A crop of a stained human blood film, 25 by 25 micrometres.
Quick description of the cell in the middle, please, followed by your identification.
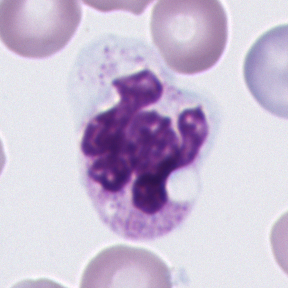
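This one's oval, taller than it is wide. Its nucleus forms several bulky lobes crowded together, not joined by thin threads, and no distinct nucleoli show. One round clear vacuole sits at the lower right, pressed against the nucleus. It's a segmented neutrophil.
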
